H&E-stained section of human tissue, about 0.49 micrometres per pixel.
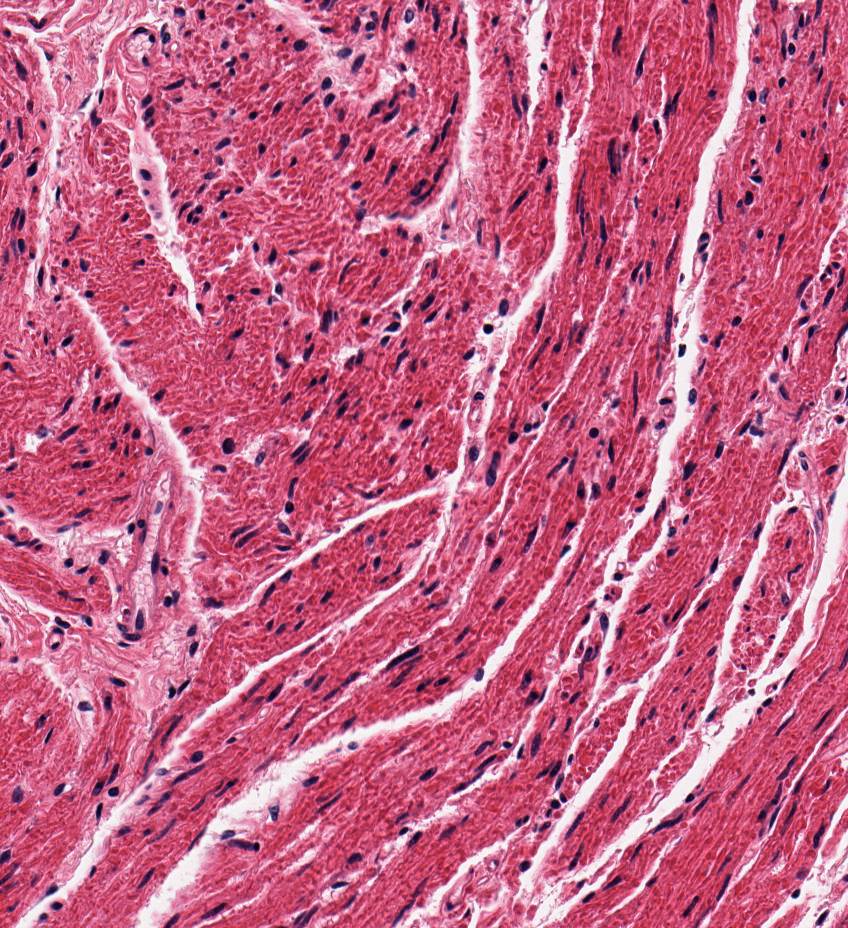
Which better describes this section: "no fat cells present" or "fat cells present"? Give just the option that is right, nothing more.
No fat cells present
